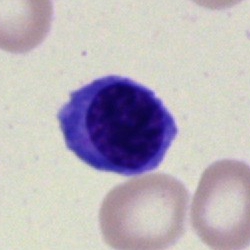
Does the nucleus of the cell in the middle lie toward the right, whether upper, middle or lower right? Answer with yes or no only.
Yes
